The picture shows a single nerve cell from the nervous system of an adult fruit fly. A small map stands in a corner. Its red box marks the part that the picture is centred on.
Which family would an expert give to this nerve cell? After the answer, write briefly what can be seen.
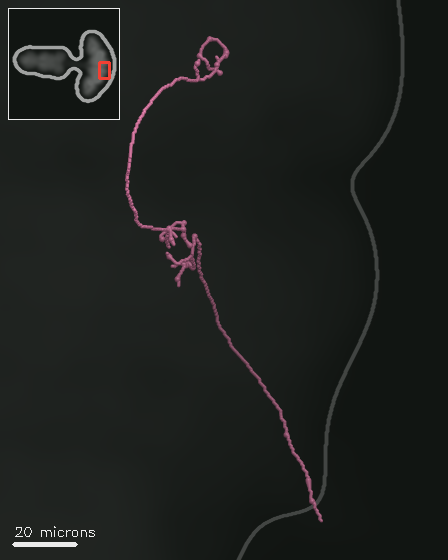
The name of its family is class olfactory. It is a sensory neuron entering the brain. It is in the brain and does not reach the nerve cord. The drawing shows no cell body. By the scale bar it is about 160 microns tall in this view.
